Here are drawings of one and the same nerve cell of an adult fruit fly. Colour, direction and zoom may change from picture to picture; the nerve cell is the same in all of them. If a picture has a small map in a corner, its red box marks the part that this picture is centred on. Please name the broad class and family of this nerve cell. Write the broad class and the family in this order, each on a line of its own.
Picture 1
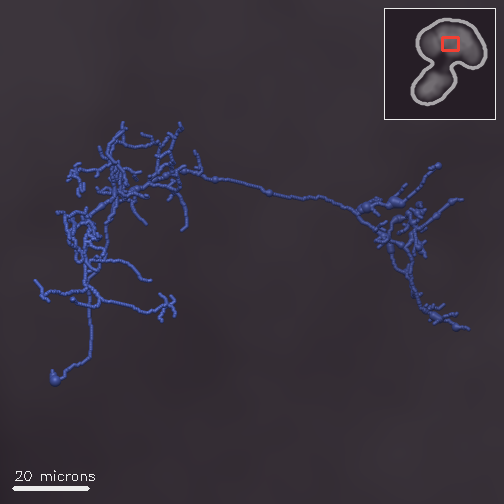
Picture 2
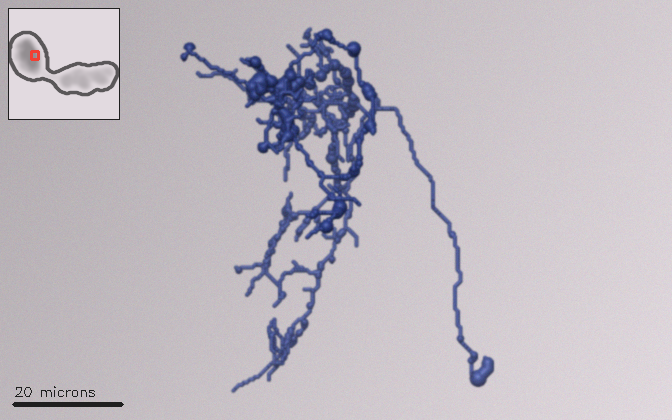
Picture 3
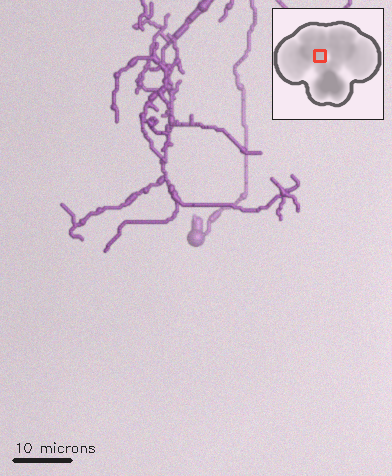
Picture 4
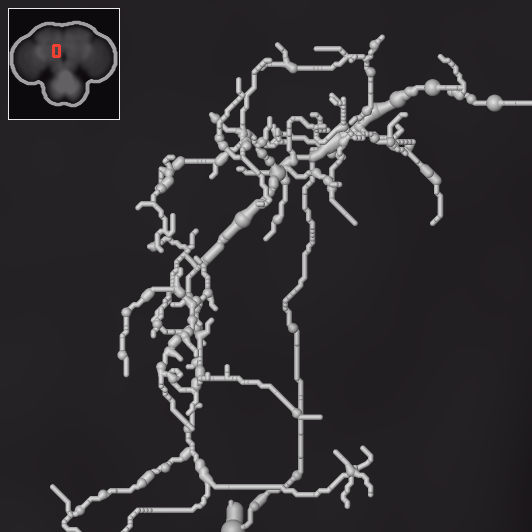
central-brain intrinsic neuron
hemilineage DM6_posterior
